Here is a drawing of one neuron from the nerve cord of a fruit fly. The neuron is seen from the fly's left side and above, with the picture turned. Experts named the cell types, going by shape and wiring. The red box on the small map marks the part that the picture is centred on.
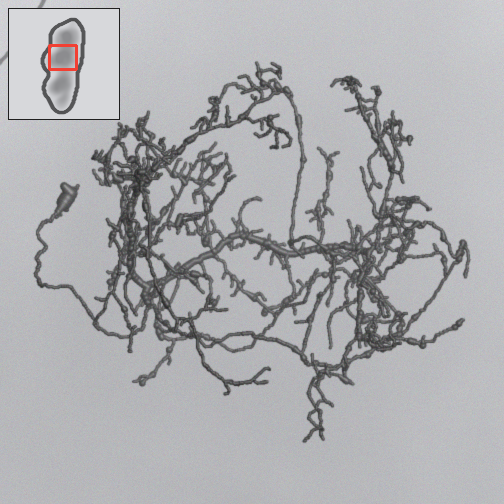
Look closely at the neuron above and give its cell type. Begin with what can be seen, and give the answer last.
More than a hundred branch ends can be seen. As drawn here it is about as wide as it is tall. Its broad class is nerve-cord intrinsic neuron. It is of cell type IN04B011.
